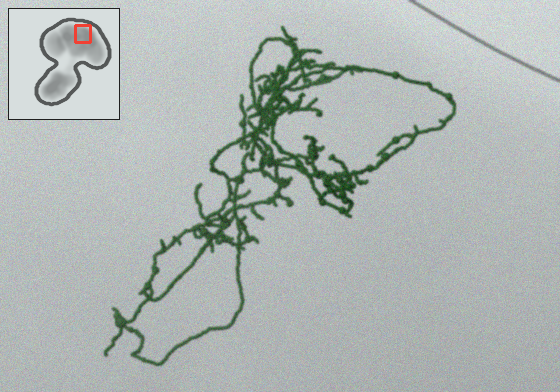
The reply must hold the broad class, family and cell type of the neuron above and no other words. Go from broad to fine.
central-brain intrinsic neuron; hemilineage DM4_dorsal; SMP409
